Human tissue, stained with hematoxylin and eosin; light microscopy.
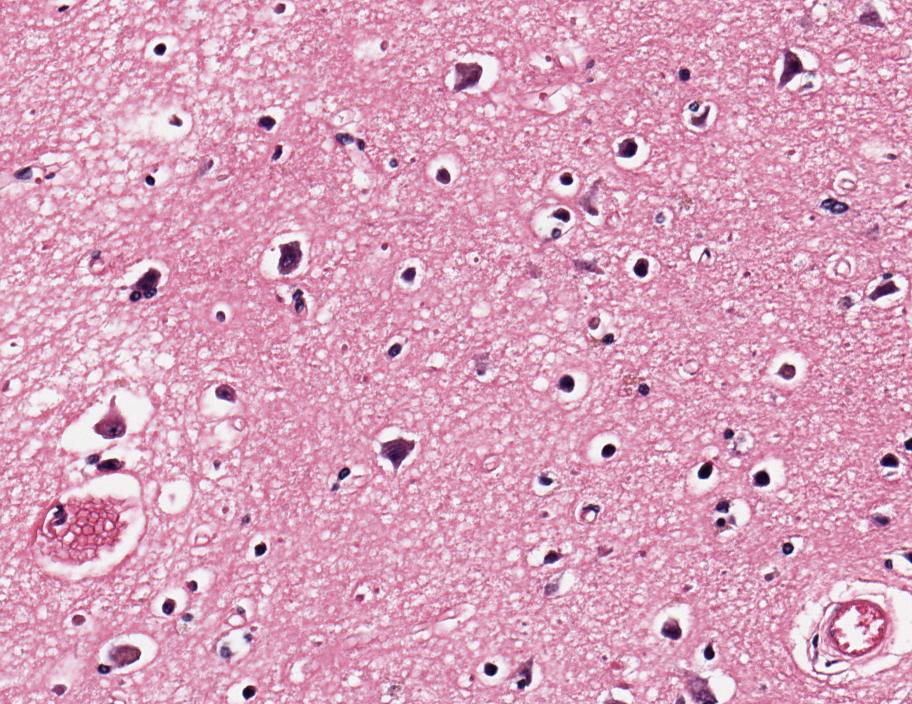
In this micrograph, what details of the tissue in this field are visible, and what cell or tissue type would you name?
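Pink fibrillary neuropil fills the field; cells lie singly, without epithelium, glands or organized units. Neurons are dark, angular, triangular; small glia with round, compact nuclei outnumber them. Lower left, a vessel packed with red cells sits in a wide clear space. This is cerebral cortex.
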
